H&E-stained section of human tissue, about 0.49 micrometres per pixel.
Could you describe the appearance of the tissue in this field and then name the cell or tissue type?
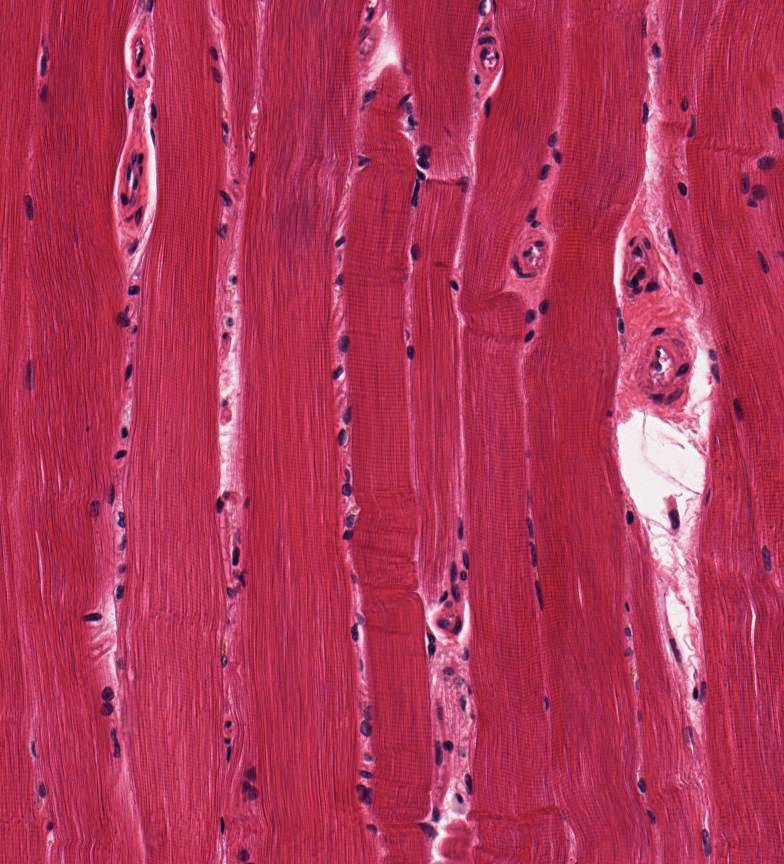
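Long, parallel muscle fibres run vertically through the whole field. Looking closer, I can make out fine transverse cross-striations throughout their bright red cytoplasm. The nuclei are dark and elongated, and they sit at the fibre edges rather than in the centres. I see no branching, and no intercalated discs either. This is skeletal muscle.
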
